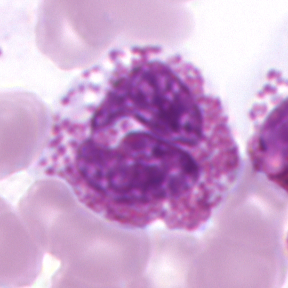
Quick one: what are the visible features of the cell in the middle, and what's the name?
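Two large nuclear lobes, one above the other. Cytoplasm packed with many coarse round granules, reddish-purple and of fairly even size. This is an eosinophil.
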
